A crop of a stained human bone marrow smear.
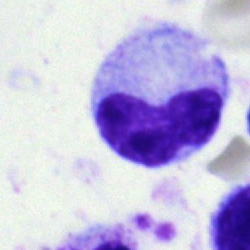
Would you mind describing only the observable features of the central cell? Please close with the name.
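Start with the nucleus, which sits in the lower half of the cell. It is kidney-shaped, and its indentation is on the upper border. Above it, abundant pale lilac-blue cytoplasm fills the upper half. This is a band neutrophil.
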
